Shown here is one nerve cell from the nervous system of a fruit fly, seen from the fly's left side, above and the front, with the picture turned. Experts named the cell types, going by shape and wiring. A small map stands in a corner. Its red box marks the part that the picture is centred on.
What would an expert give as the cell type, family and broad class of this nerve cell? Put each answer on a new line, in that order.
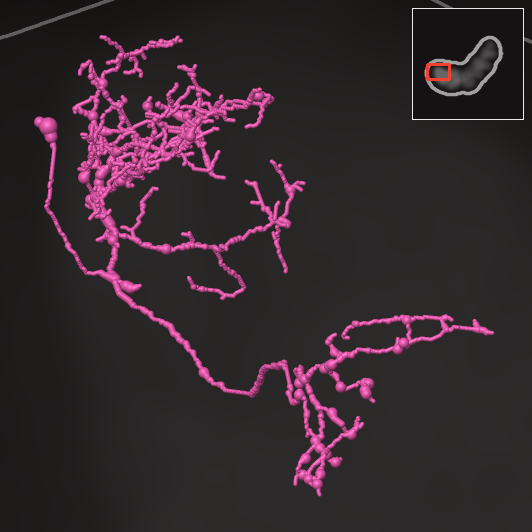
LHAD1b2
hemilineage LHl2_dorsal
central-brain intrinsic neuron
